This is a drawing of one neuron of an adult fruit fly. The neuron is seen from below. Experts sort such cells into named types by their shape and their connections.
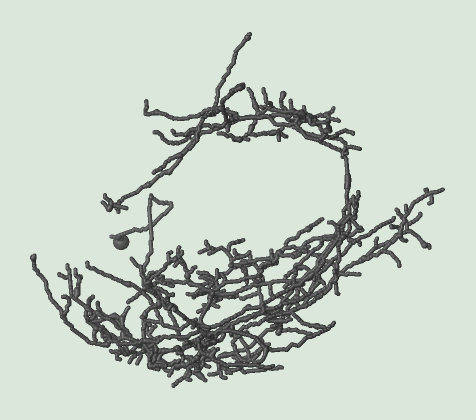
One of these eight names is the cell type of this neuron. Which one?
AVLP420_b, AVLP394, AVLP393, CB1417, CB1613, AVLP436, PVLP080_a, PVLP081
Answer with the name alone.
PVLP081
